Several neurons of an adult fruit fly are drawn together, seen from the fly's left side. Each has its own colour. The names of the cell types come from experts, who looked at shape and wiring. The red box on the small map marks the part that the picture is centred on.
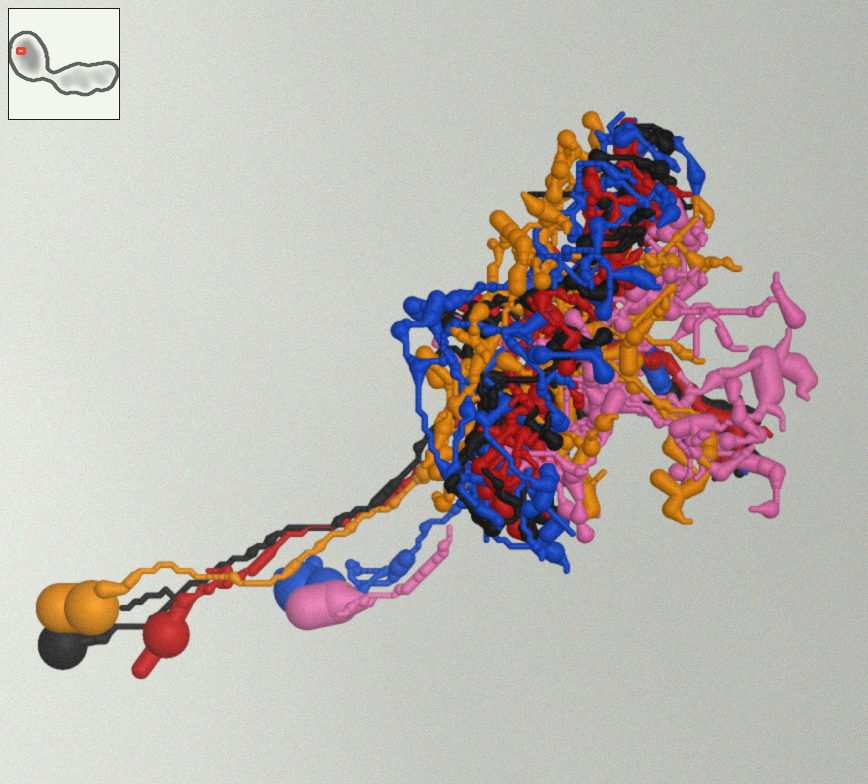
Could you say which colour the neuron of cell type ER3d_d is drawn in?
black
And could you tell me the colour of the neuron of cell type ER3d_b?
red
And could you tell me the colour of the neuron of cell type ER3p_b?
pink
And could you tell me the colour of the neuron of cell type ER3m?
orange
